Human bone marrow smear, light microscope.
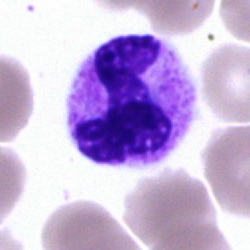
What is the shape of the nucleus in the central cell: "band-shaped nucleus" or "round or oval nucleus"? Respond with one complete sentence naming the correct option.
Shaped like a horseshoe, C, U or S, its nucleus lacks separate lobes.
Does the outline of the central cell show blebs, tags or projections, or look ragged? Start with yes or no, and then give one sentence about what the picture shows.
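No. The cell has a round, smooth outline.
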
